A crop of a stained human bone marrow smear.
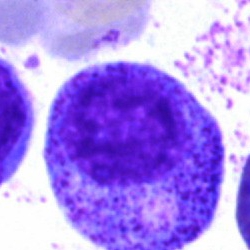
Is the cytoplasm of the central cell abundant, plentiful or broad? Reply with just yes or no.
Yes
